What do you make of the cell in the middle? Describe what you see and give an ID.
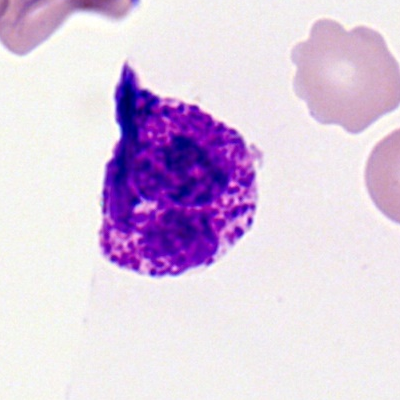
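Notice how the outline is irregular, drawn out into a pointed tip at the upper left. The granules are dark purple, and they lie over the nucleus, so you cannot trace its outline. No nucleoli can be seen either. The name for this cell is basophil.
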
